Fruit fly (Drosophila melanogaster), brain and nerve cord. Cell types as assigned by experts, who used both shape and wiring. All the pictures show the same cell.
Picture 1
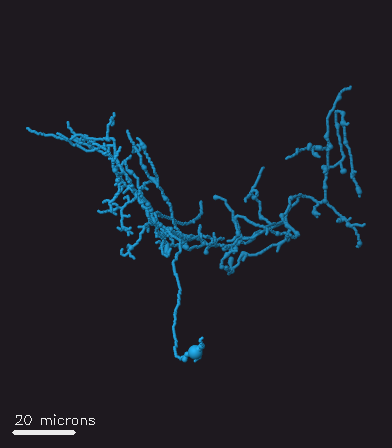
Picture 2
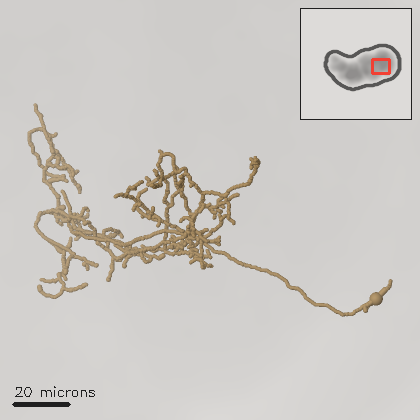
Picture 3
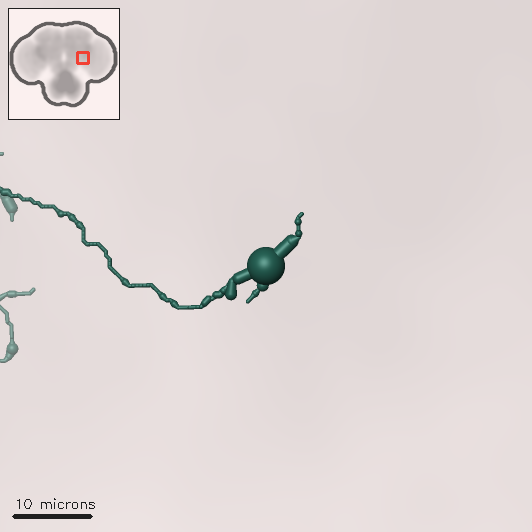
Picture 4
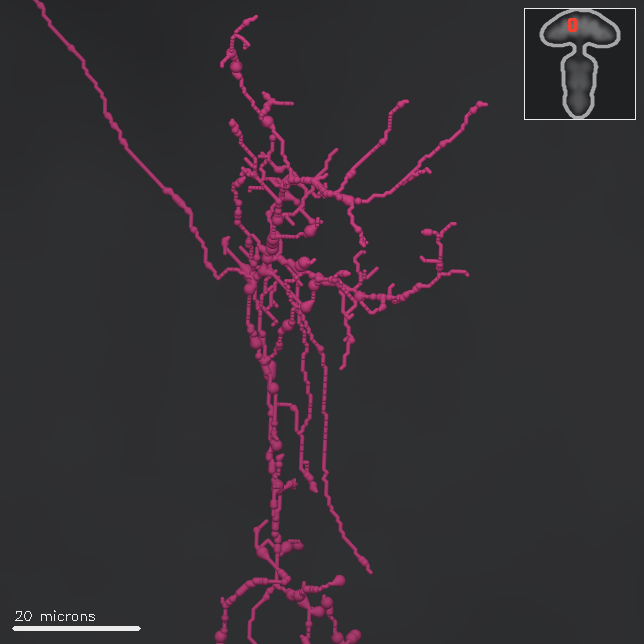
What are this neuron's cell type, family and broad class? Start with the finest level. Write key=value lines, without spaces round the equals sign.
cell_type=WED011
family=hemilineage LALa1_posterior
broad_class=central-brain intrinsic neuron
